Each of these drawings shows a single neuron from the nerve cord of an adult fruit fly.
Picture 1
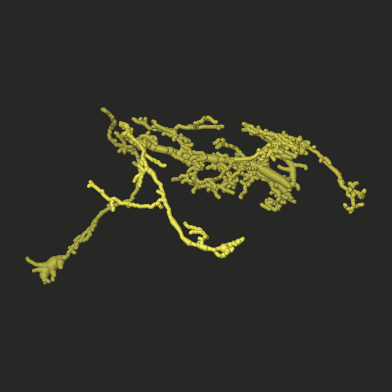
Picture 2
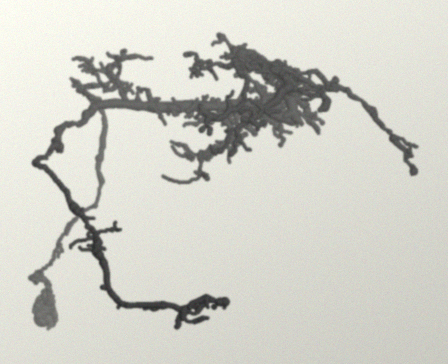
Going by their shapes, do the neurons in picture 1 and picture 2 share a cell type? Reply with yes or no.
yes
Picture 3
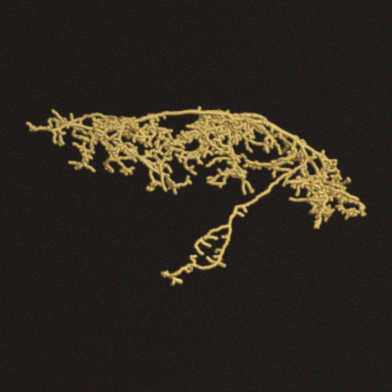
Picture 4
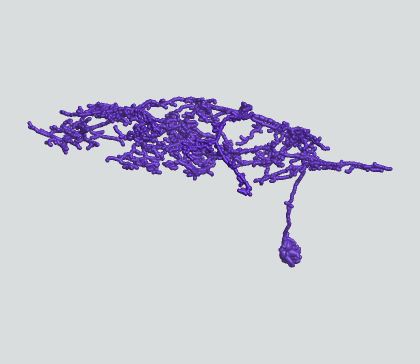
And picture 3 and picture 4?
yes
